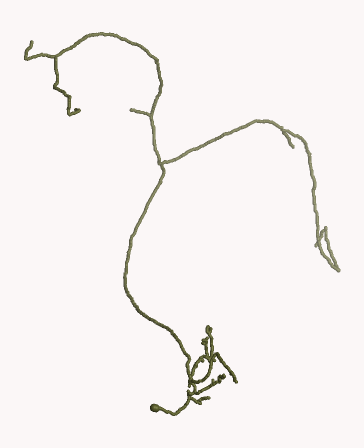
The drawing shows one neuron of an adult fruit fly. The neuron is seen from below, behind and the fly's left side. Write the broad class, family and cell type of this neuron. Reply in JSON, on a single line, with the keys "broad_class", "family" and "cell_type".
{"broad_class": "central-brain intrinsic neuron", "family": "hemilineage FLAa3", "cell_type": "FLA004m"}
